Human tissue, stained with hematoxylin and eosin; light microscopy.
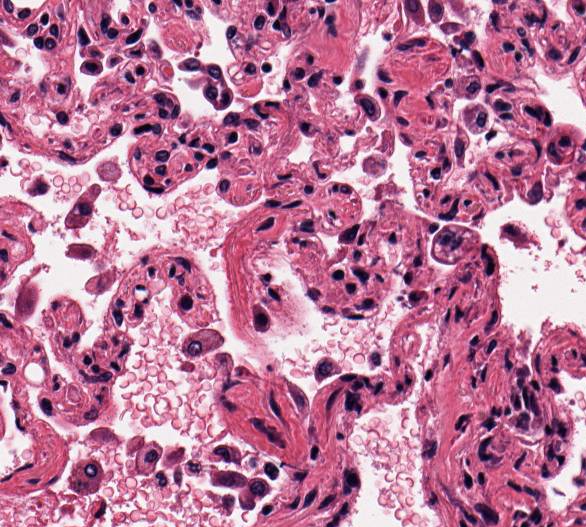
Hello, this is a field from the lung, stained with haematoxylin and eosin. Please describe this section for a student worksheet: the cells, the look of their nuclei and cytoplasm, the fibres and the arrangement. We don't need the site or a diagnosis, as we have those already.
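What strikes me first are irregular, branching pink tissue strands enclosing irregular open spaces. Those strands are crowded with cells carrying dark, oval to elongated nuclei. Along several of them run bands of pink fibrillar tissue with elongated spindle-shaped nuclei, clearest in the centre and lower middle. Within the spaces, among the red blood cells, a few detached rounded cells with pink cytoplasm lie free.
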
